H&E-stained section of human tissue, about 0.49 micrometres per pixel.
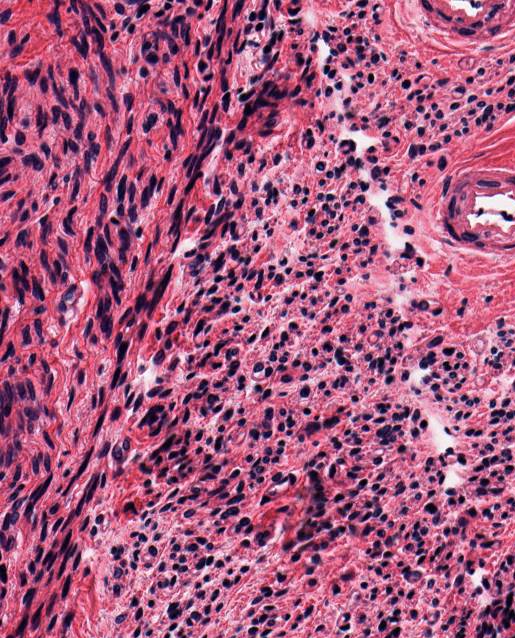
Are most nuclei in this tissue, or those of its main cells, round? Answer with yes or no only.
Yes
